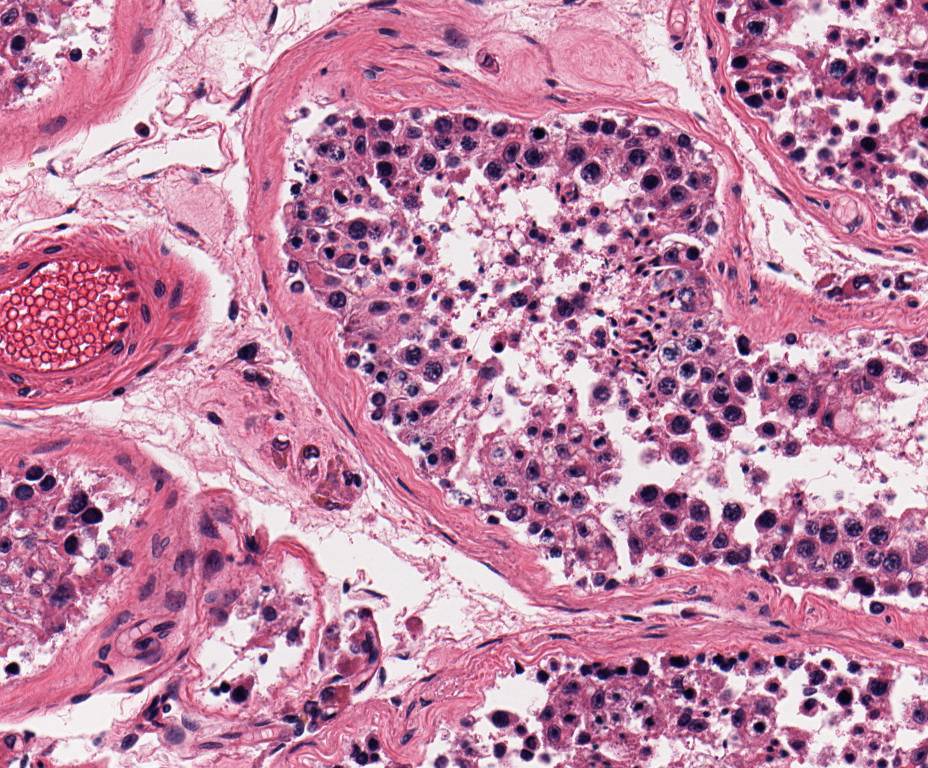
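Testis, showing several tubules cut in section, the largest filling the centre. Every tubule is bounded by a thick, layered, pink fibrous wall holding flattened spindle-shaped nuclei. In the middle of the central tubule, cells lie loosely scattered among pale granular material instead of forming orderly layers. Just left of this tubule, below the middle, a small group of cells with pink cytoplasm contains golden-brown pigment.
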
